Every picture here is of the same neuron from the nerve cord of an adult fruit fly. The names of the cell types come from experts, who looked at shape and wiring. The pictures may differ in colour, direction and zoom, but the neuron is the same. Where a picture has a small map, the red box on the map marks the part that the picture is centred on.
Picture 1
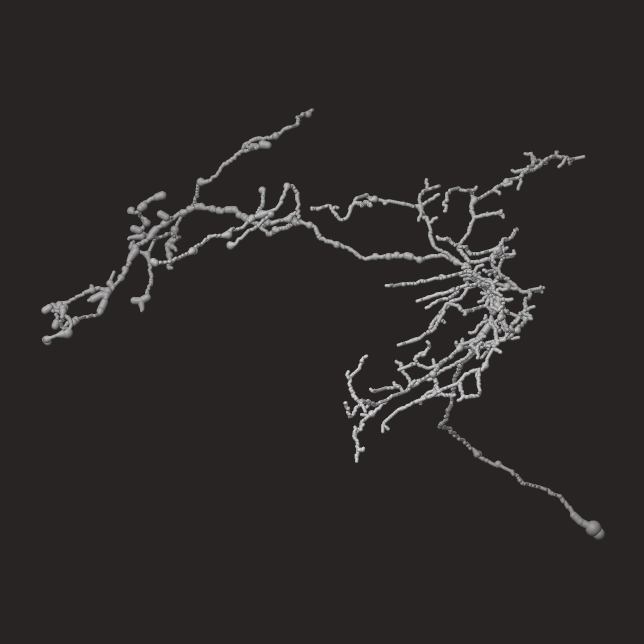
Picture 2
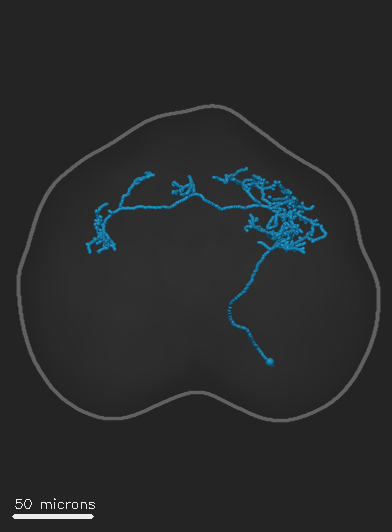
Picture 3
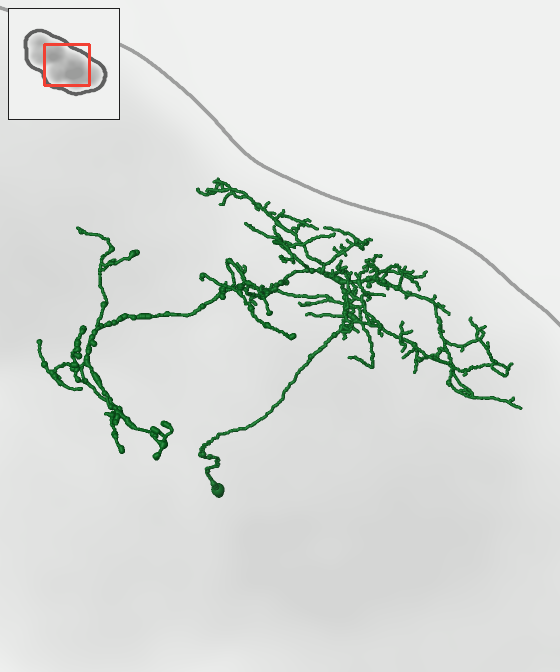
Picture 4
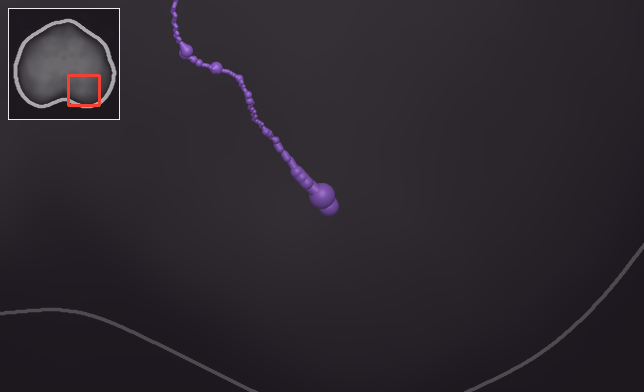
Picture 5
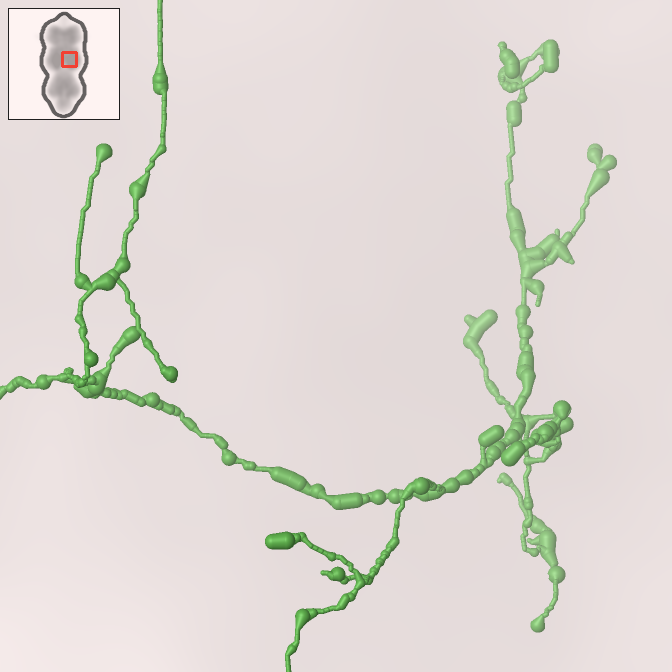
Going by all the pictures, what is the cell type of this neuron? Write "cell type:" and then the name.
cell type: IN06A033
